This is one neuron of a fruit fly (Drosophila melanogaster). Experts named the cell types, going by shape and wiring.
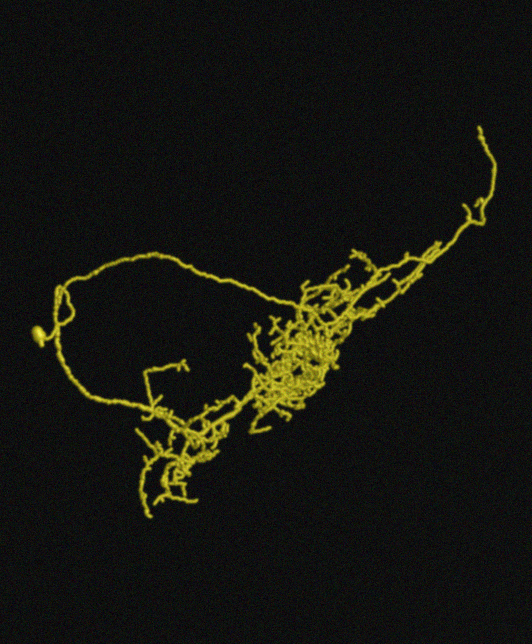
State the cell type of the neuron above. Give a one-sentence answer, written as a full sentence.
To the cell type LAL204 belongs this neuron.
